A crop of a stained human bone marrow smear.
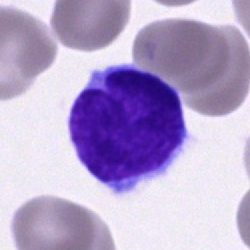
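Lymphocyte. Its chromatin is deep purple and dense, with darker clumps and streaks, and the nucleus has a small notch in its upper edge. The thin rim of cytoplasm that shows is pale blue. Small irregular pale-blue tags lie along the lower edge of the cell.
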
